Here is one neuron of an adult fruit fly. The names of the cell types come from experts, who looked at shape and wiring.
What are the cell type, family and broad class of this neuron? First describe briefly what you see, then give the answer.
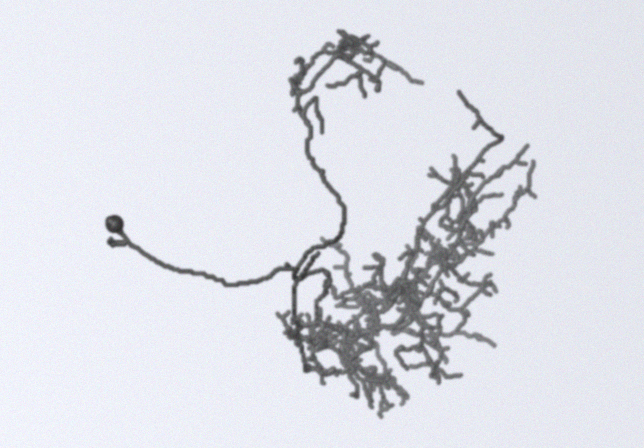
The cell body can be seen on the left of the picture. As drawn here it is about as wide as it is tall. It is of cell type LHAV3e2. Its family is hemilineage SLPav1_medial. Its broad class is central-brain intrinsic neuron.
